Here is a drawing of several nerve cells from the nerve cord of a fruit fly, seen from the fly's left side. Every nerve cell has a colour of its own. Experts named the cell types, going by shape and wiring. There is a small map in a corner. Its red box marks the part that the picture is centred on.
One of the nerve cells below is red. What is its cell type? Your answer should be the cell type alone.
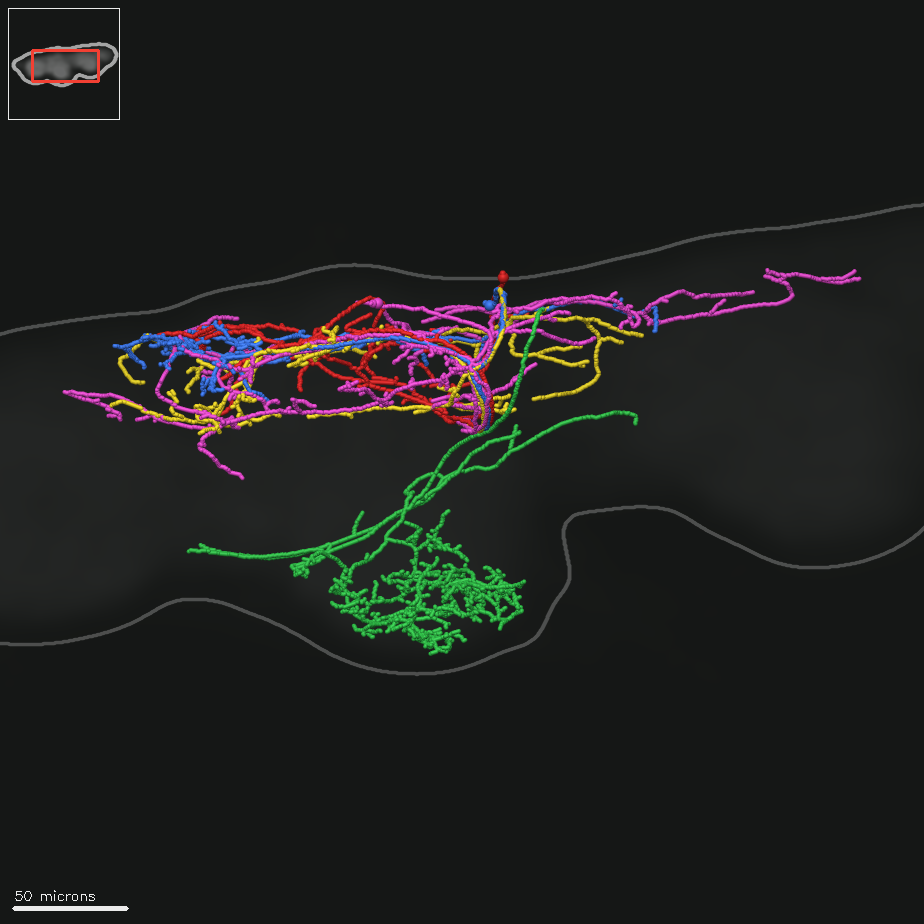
IN19B088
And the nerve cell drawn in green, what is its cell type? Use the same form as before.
IN23B073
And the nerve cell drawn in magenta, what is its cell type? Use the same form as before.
IN19B055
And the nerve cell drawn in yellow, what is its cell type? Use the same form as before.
IN19B071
